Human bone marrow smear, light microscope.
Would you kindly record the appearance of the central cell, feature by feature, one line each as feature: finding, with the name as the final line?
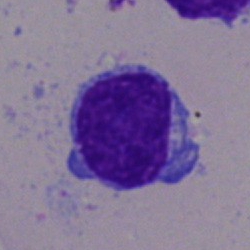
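Cytoplasm: stains blue
Clear zone: pale, between nucleus and cytoplasm on the right side
Granules: none visible in the cytoplasm
Background: small purple fragments scattered to the left of the cell
Name: lymphocyte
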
